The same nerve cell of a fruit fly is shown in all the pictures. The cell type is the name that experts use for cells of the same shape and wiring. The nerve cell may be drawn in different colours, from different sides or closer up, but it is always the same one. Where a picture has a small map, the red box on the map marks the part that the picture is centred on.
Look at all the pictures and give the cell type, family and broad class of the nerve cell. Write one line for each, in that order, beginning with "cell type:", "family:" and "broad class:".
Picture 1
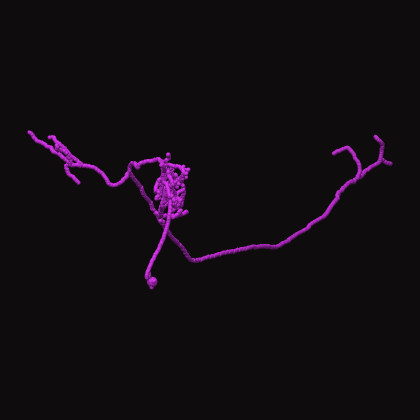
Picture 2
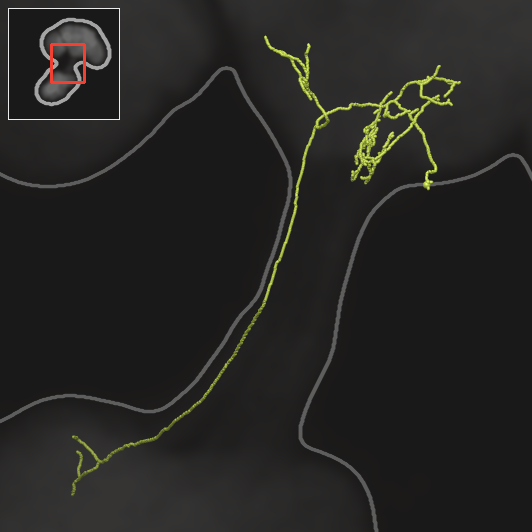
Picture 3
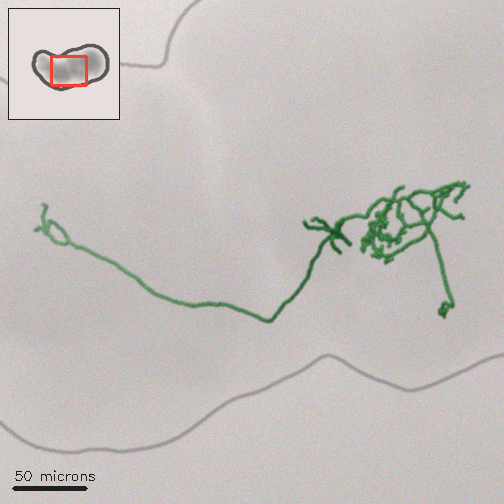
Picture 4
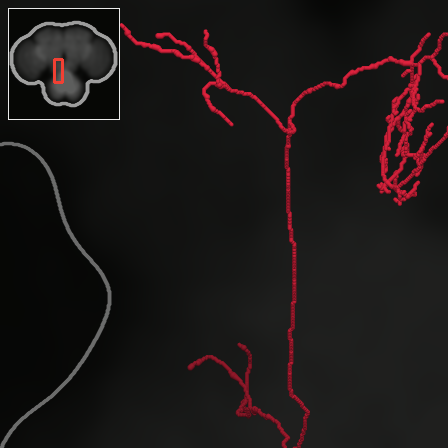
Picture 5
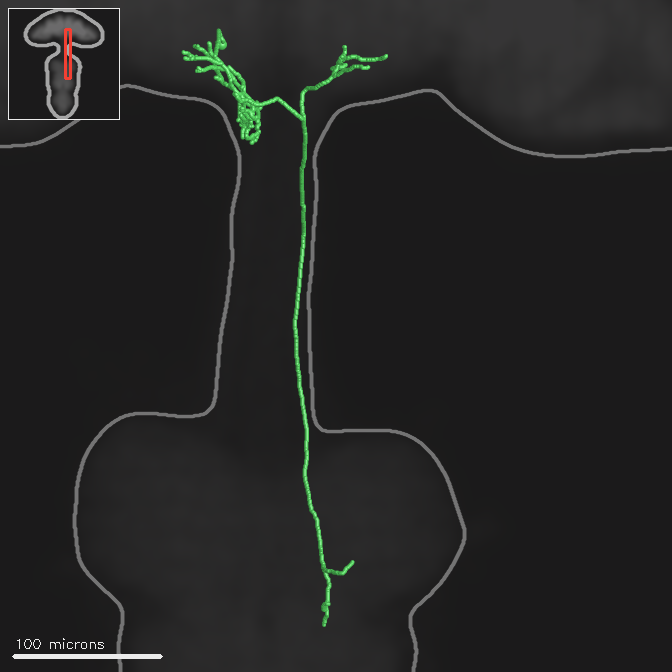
cell type: DNge179
family: hemilineage LB6
broad class: descending neuron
